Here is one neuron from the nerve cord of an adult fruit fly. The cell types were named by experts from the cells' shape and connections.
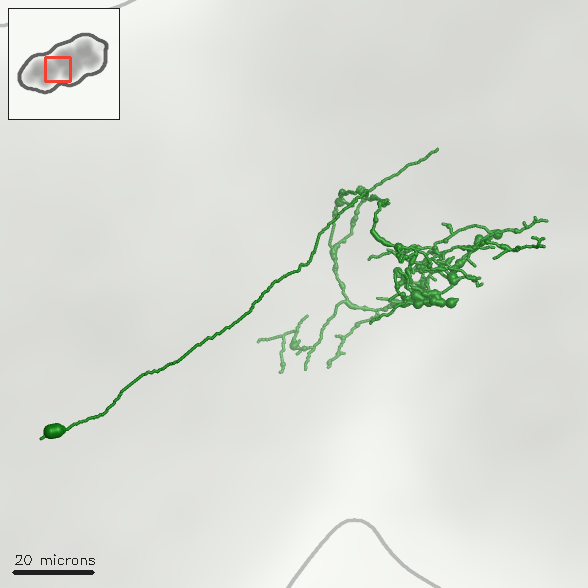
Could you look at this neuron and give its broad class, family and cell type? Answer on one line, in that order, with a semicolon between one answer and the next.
nerve-cord intrinsic neuron; hemilineage 02A; IN02A065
